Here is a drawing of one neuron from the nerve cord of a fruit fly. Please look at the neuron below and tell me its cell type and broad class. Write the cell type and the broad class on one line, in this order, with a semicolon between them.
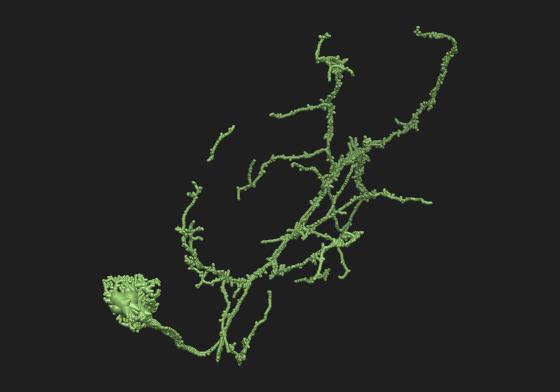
Sternal adductor MN; motor neuron of the nerve cord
